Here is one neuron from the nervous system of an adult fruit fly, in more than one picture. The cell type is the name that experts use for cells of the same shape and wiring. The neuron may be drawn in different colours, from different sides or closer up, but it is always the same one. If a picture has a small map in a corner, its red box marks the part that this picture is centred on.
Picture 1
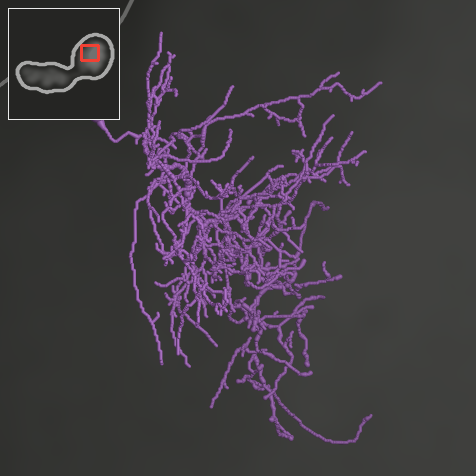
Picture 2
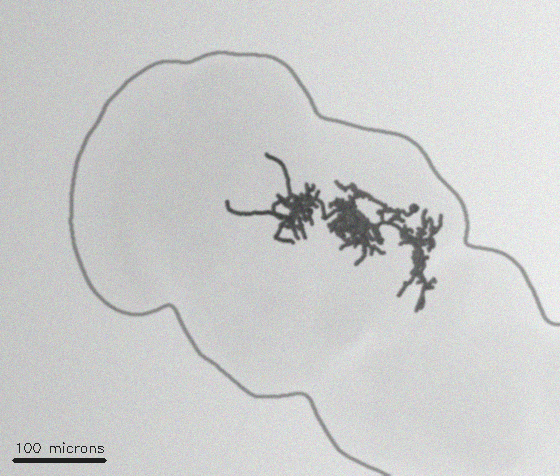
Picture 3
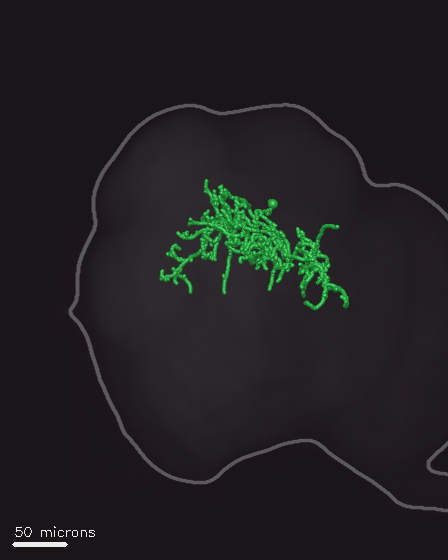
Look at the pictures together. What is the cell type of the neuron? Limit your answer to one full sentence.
The cell type PS272 includes this neuron.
